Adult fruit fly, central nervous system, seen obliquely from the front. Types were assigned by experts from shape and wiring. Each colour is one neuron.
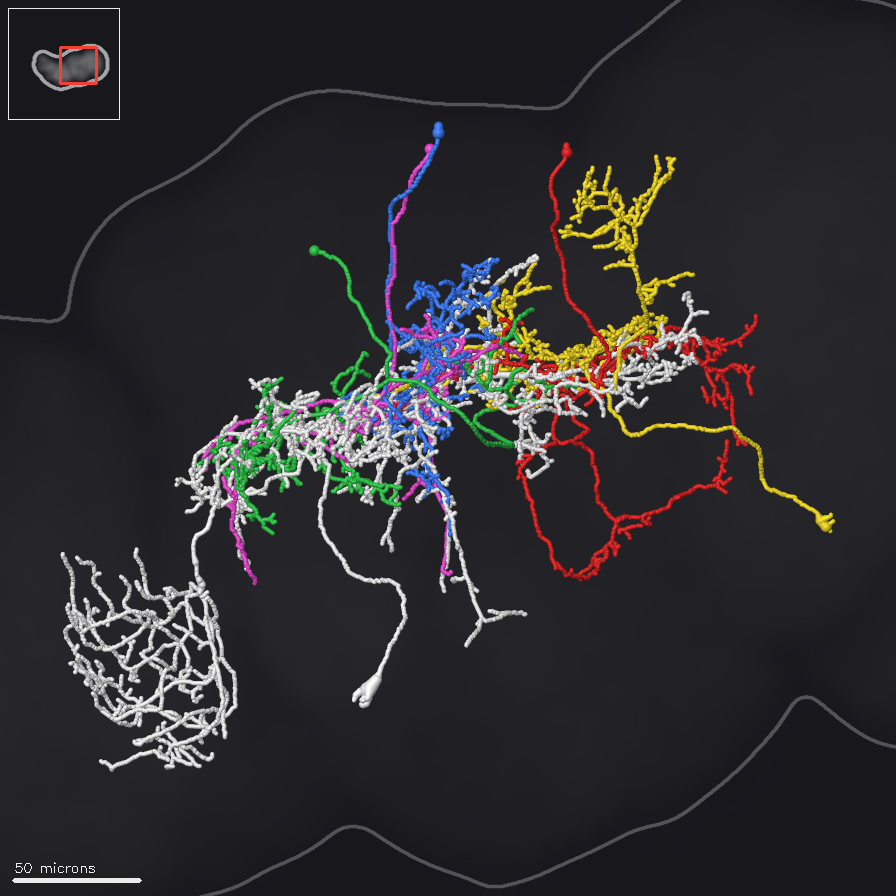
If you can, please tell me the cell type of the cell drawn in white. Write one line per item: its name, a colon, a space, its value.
cell type: LoVC6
